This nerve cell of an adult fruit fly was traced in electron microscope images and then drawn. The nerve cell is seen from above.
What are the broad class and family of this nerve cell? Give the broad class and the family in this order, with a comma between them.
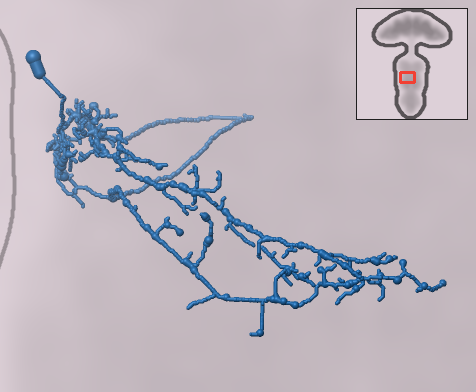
nerve-cord intrinsic neuron, hemilineage 17A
